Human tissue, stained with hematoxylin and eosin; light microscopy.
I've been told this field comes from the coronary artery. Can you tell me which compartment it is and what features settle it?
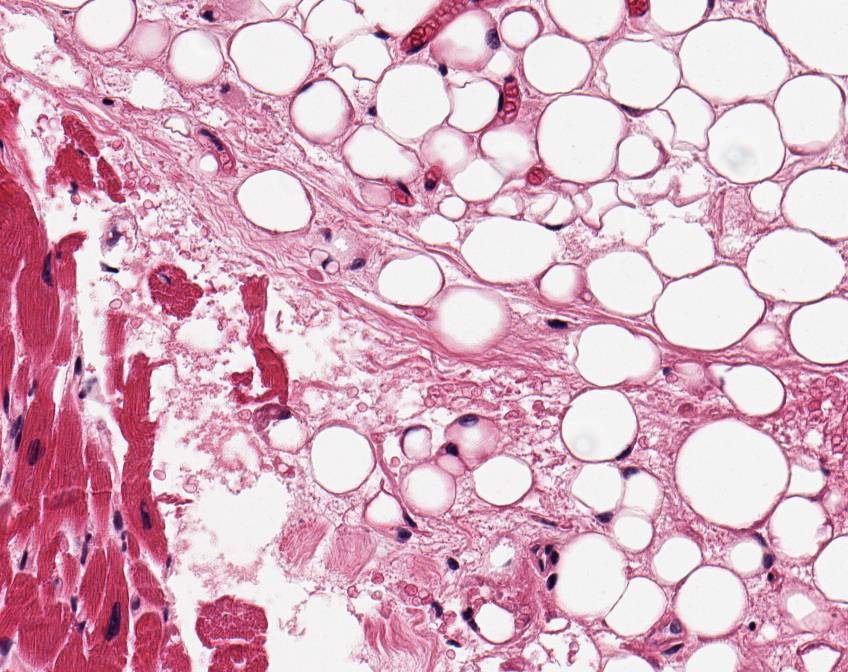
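On the right, most of the field is fat. Its adipocytes are rounded empty spaces bounded by thin pink membranes, with small, dark, flattened nuclei pressed against their edges.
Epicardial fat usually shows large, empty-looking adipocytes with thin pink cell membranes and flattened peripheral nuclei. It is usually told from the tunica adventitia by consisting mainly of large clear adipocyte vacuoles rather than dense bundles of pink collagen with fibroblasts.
Deep red muscle fibres with elongated dark nuclei aligned along their length occupy the left edge.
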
